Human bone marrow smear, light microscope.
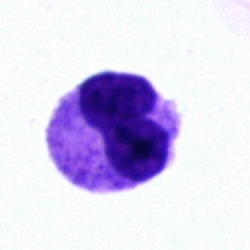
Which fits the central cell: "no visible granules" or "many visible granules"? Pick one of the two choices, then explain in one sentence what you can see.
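Many visible granules. Fine purple granules are scattered through the cytoplasm.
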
